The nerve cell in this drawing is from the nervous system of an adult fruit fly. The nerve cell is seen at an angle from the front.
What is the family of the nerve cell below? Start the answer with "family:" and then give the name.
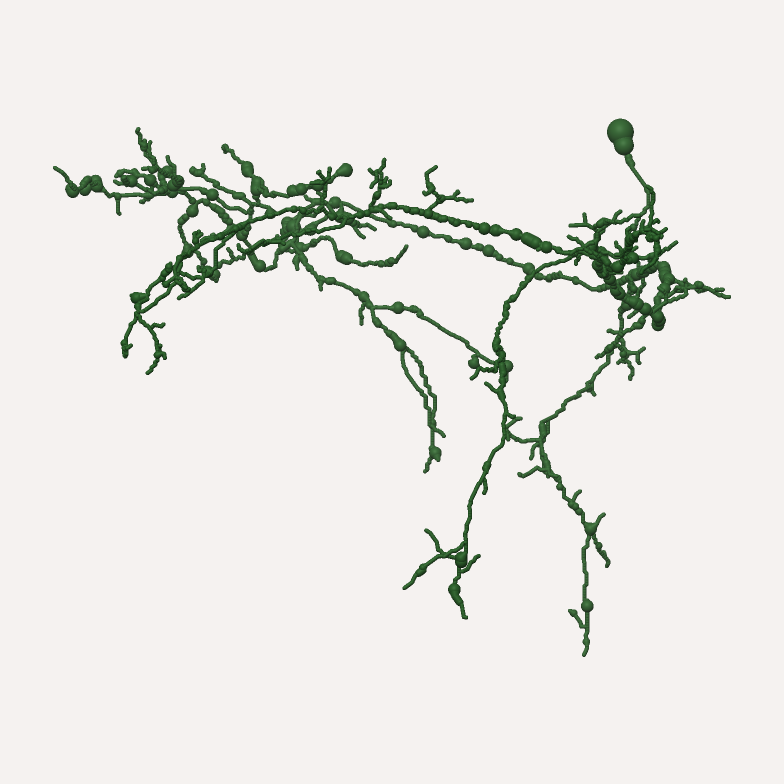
family: hemilineage DM1_dorsal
